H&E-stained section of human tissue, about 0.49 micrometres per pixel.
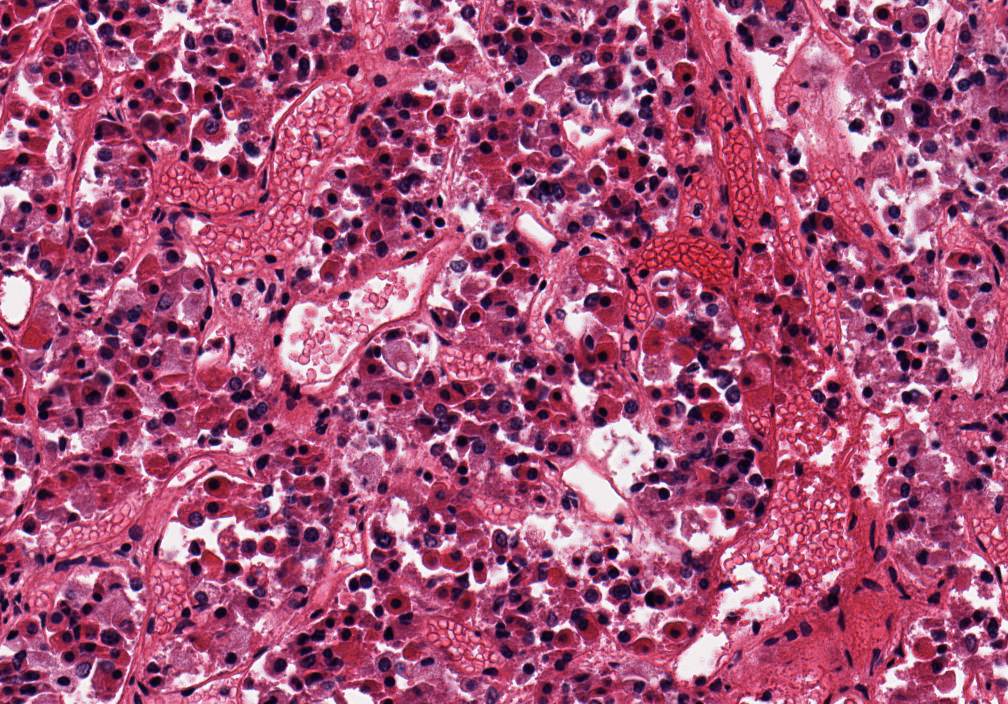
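Pituitary: rounded and polygonal cells in clusters and short cords throughout, separated by thin-walled vascular channels. Red-staining cells intermixed with cells of pale, poorly stained or faintly purple cytoplasm. Most cells with a single round, dark-staining nucleus. No gland lumens or colloid-filled follicles anywhere in field.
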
